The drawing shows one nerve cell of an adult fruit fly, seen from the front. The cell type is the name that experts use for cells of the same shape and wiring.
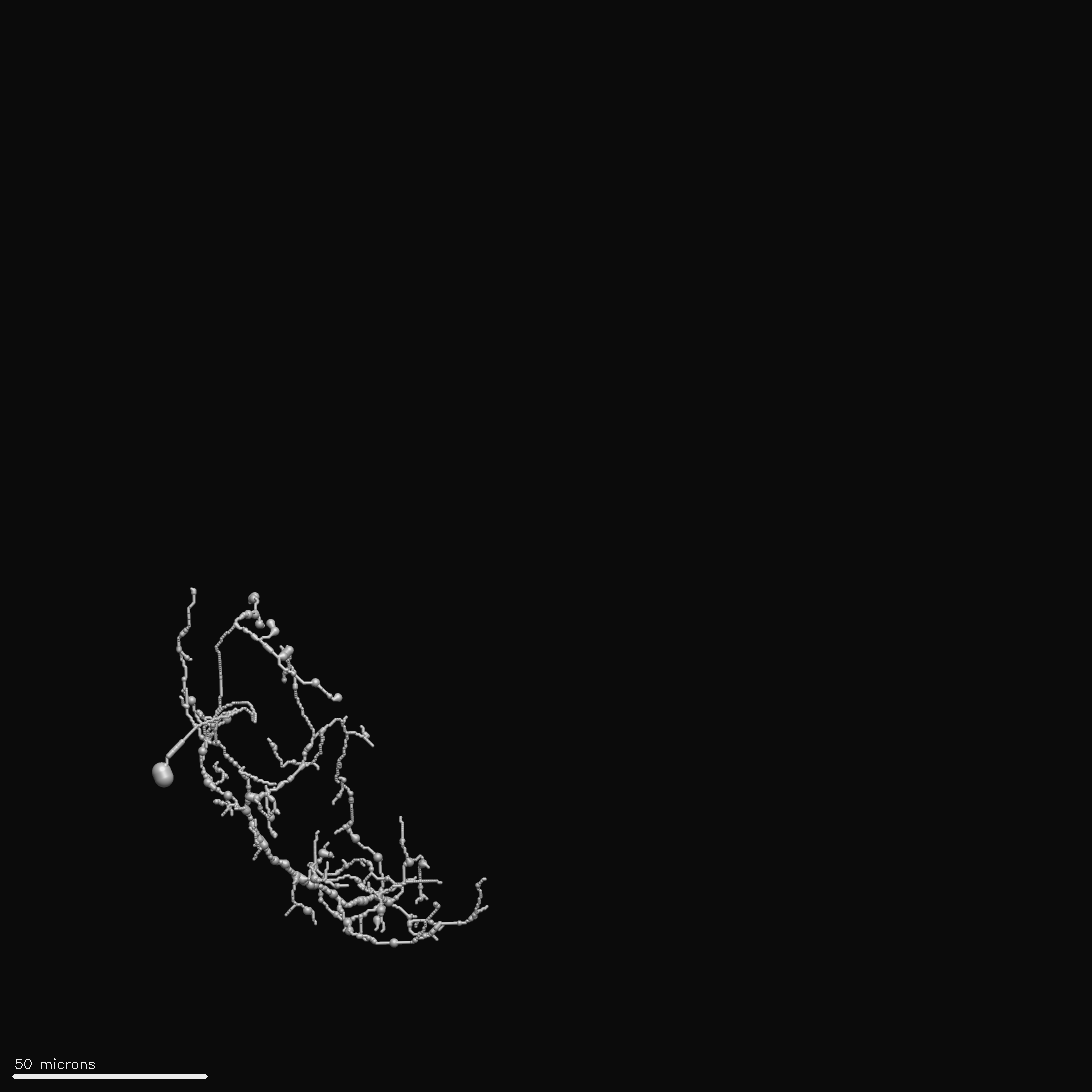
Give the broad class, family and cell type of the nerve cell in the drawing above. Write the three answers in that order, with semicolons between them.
nerve-cord intrinsic neuron; hemilineage 16B; IN16B075_c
